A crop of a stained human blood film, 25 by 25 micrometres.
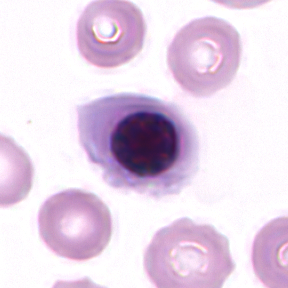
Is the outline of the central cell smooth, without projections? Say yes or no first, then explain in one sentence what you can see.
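No. The lower edge of the cytoplasm is ragged and frayed.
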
